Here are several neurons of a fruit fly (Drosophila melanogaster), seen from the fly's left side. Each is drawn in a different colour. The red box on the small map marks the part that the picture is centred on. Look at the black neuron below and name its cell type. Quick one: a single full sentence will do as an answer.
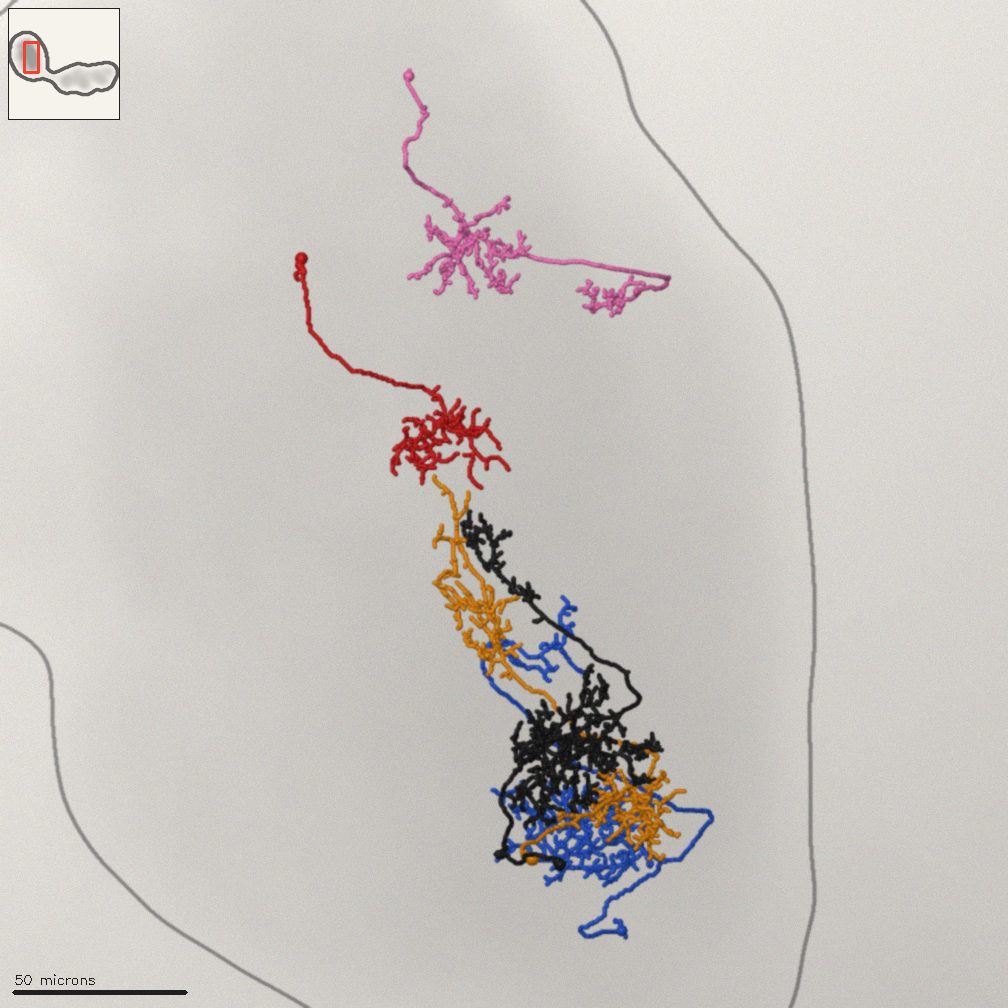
The neuron is categorized under cell type TmY10.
